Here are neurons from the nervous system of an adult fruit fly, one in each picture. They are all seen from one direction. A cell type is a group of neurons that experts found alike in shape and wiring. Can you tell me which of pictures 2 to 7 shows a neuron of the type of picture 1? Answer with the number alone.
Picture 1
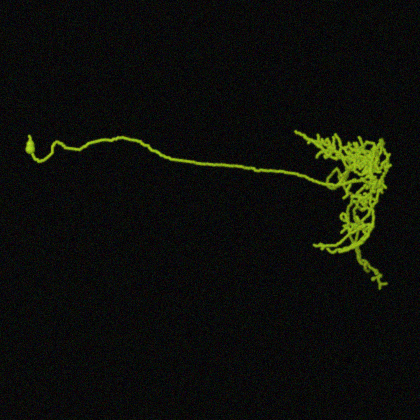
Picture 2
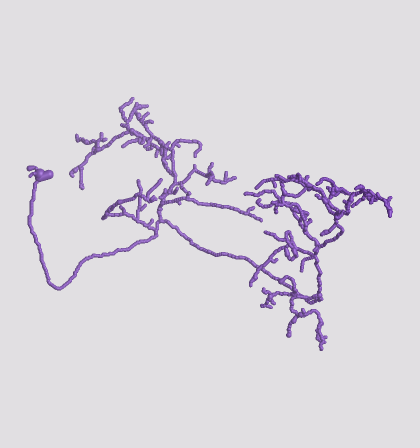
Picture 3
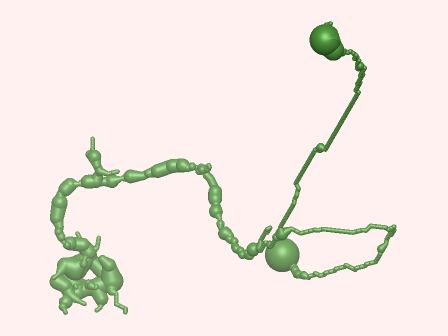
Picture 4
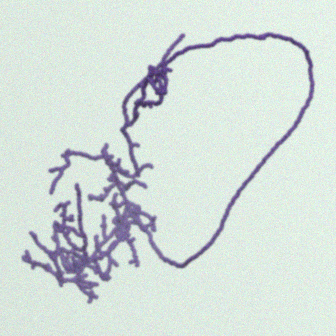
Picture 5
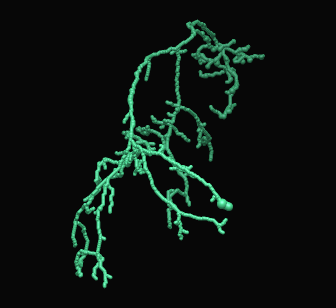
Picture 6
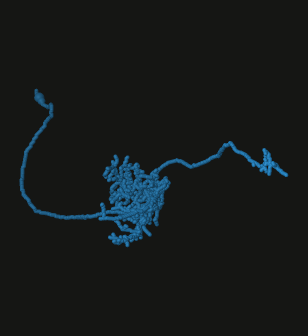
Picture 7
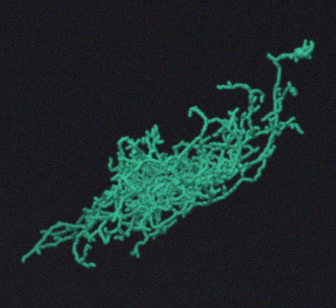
6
